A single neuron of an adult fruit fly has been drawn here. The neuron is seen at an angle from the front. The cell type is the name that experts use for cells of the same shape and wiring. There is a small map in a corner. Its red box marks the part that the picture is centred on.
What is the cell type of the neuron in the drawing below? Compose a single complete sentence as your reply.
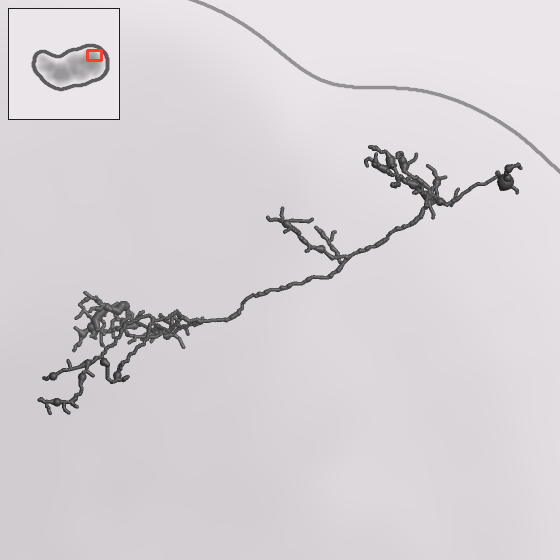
The neuron is typed under the name TmY4.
